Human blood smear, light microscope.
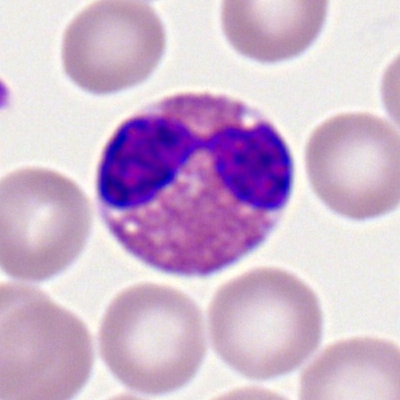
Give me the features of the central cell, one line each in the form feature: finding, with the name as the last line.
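Nucleus: two lobes joined by a narrow band
Lobe position: across the upper half of the cell
Chromatin: dense, dark purple
Cytoplasm: abundant, filling the lower half of the cell
Name: eosinophil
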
